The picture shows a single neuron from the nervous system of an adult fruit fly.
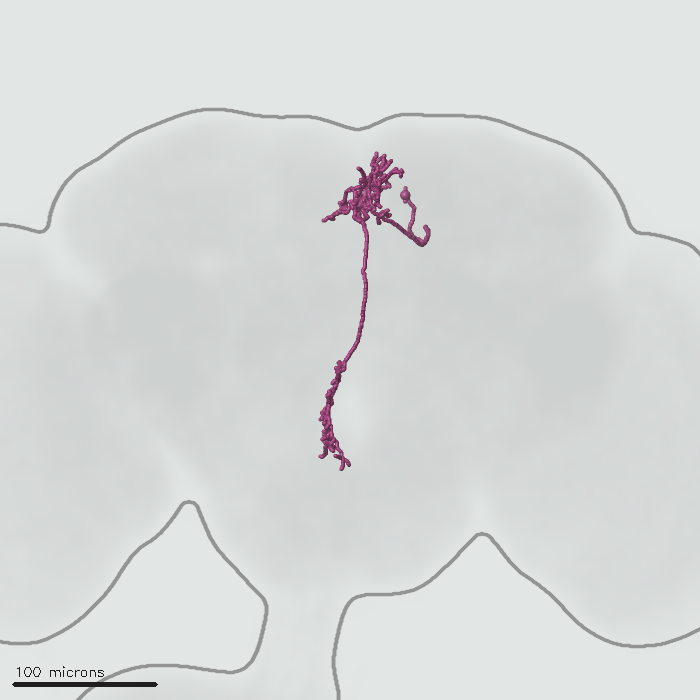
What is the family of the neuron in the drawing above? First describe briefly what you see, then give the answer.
The cell body can be seen at the top of the picture. By the scale bar it is about 200 microns tall in this view. Its broad class is central-brain intrinsic neuron. The family is hemilineage SMPpv1.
